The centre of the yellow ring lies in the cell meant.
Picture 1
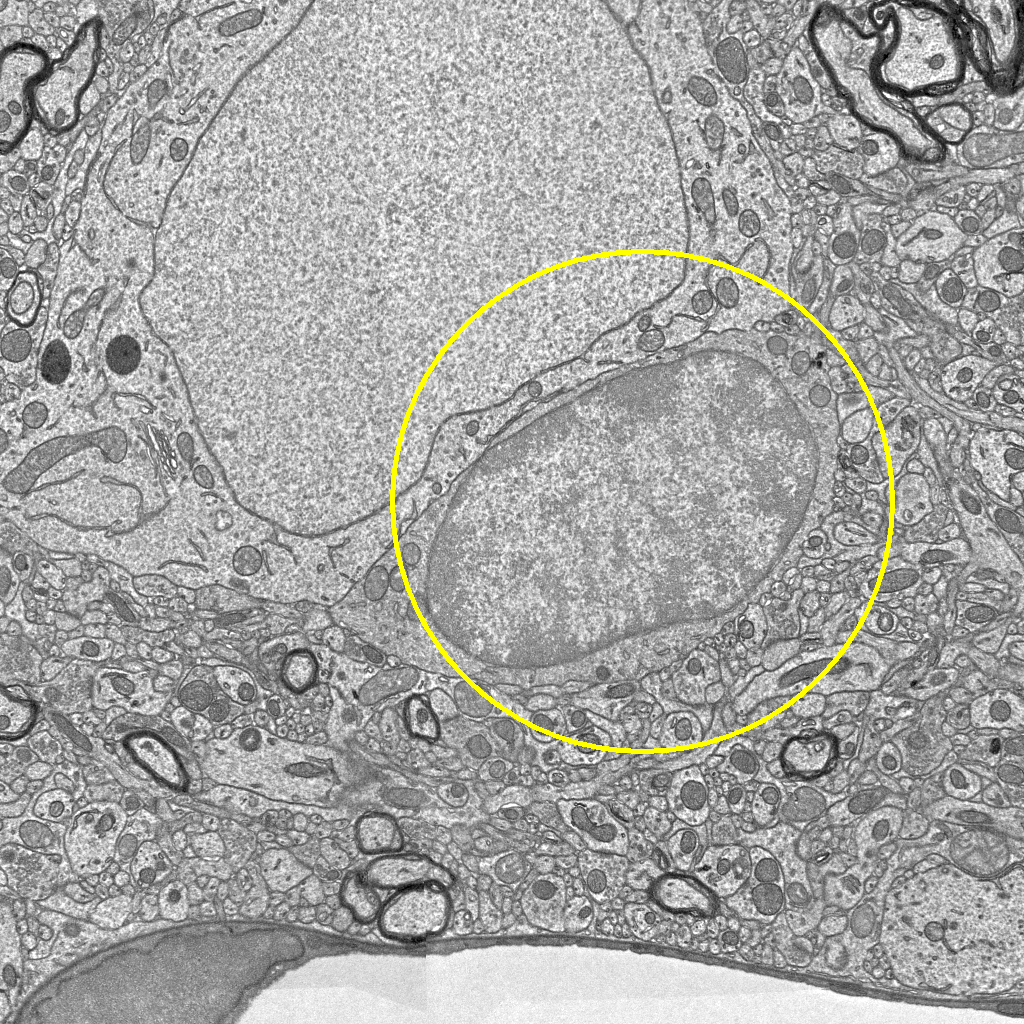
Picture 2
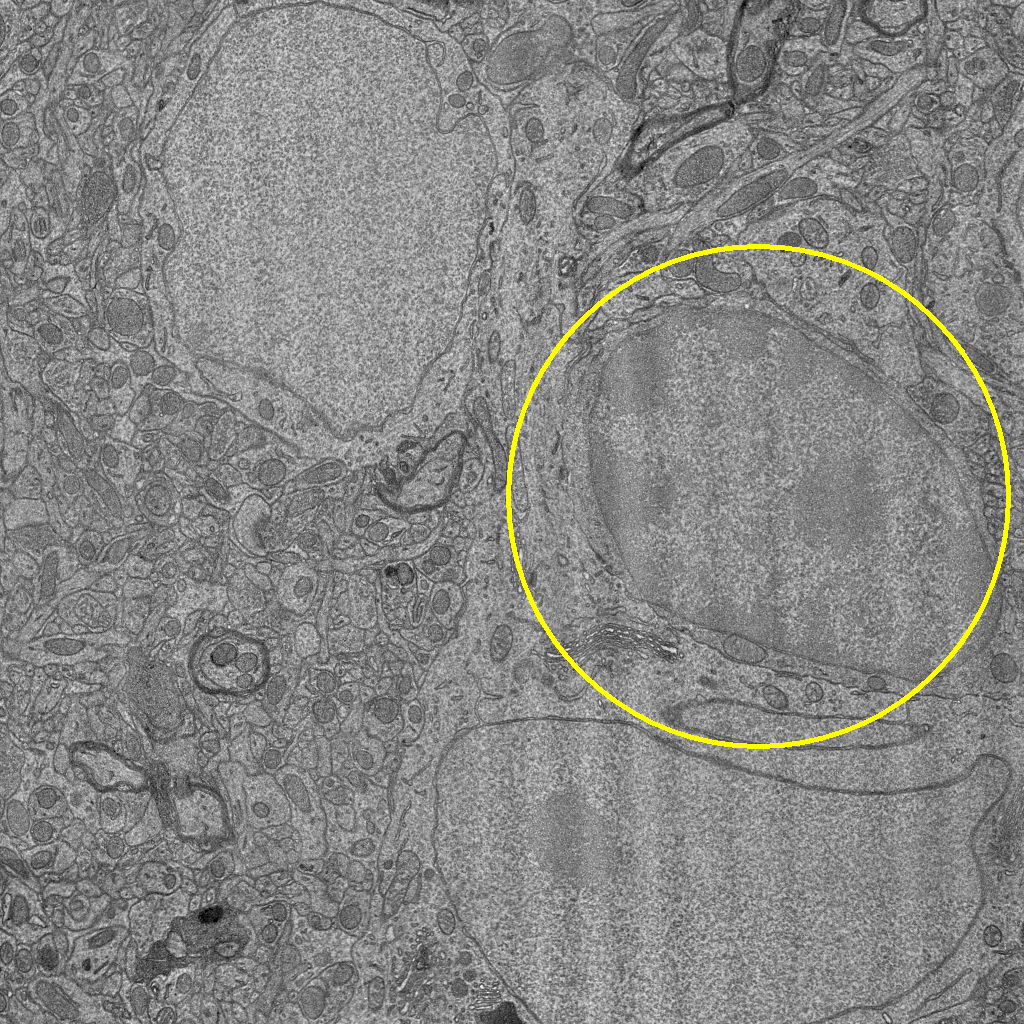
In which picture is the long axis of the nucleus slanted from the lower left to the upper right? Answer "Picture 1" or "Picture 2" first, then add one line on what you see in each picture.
Picture 1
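Picture 1: The nucleus is an elongated oval whose long axis runs from lower left to upper right.
Picture 2: The nucleus is a large oval that fills most of the ring, its long axis running from upper left to lower right.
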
